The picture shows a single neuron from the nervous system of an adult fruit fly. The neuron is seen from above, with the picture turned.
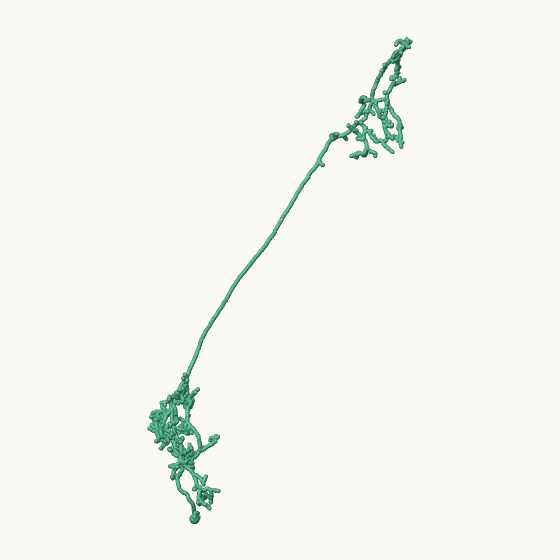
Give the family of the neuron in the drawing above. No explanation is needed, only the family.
DNde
